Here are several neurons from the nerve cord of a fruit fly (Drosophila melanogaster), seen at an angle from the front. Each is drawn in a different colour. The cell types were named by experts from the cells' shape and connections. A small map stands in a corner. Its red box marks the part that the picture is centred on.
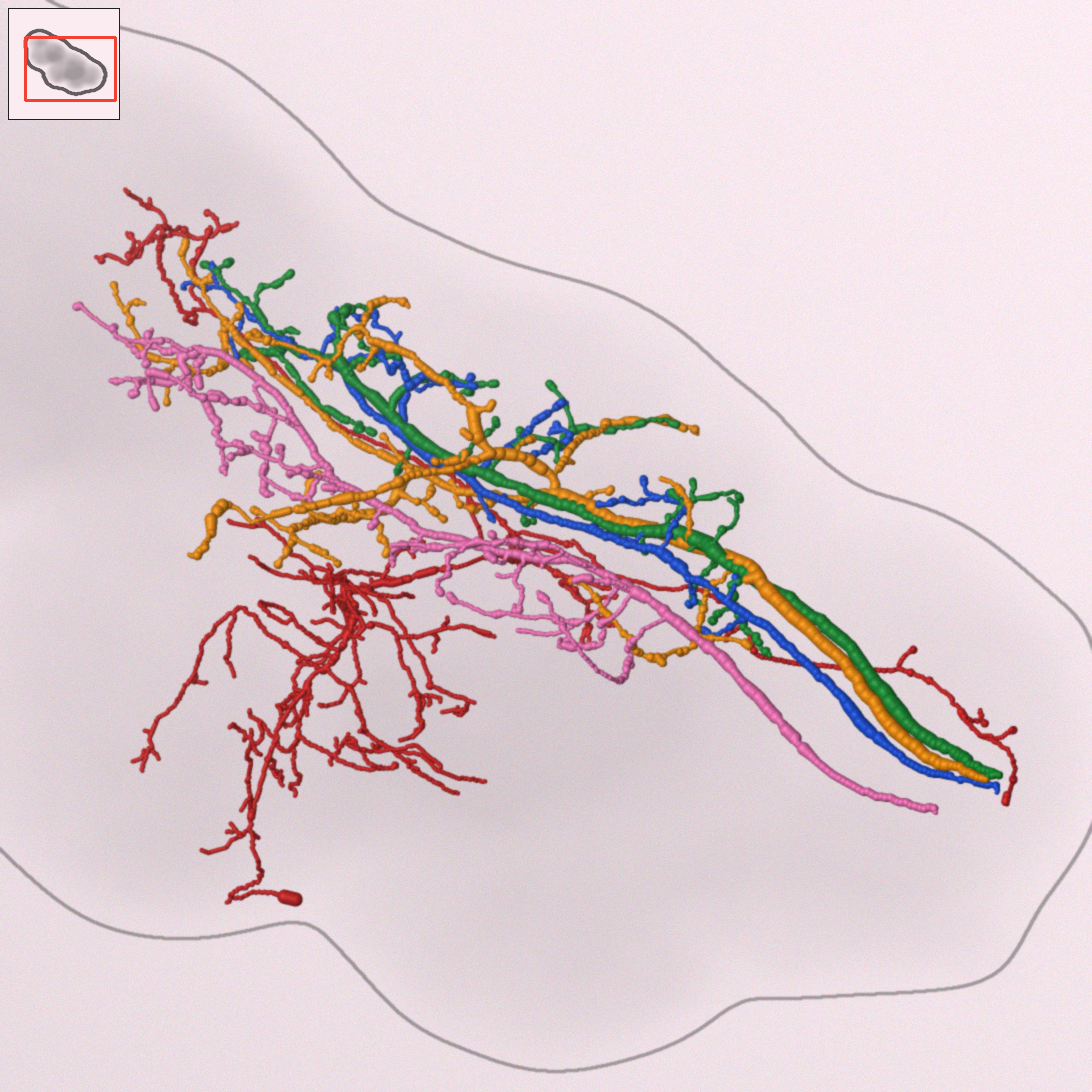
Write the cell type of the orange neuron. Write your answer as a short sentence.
The cell type is DNge107.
